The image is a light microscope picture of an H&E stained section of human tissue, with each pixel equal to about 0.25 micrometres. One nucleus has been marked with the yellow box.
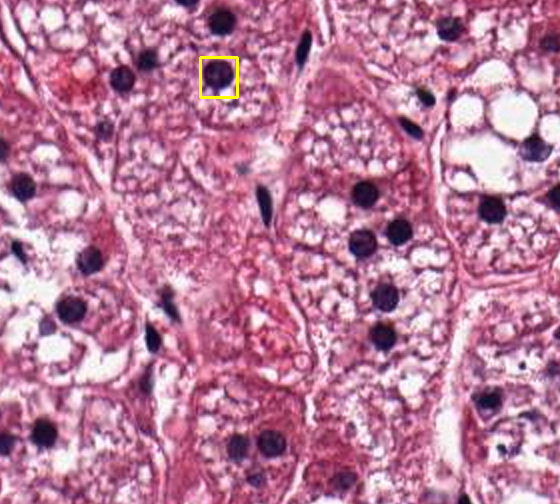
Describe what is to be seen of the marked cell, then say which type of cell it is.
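The nucleus is round, dark and evenly stained, about the same size as the nuclei of the neighbouring cells. The cytoplasm is pink and finely bubbly, filled with many small clear vacuoles. The cell lies in a group of similar vacuolated cells, set off from neighbouring groups by thin pink strands. It is an adrenal cortical cell.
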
